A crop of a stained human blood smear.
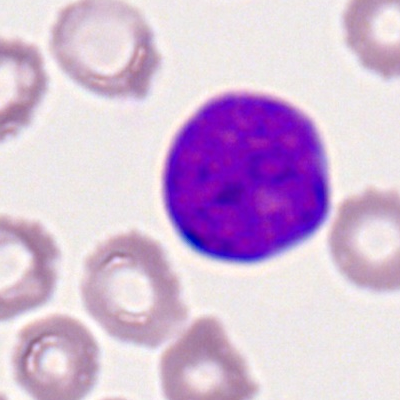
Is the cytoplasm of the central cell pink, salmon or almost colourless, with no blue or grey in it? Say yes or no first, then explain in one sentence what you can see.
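No. The thin rim of cytoplasm is deep blue.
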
